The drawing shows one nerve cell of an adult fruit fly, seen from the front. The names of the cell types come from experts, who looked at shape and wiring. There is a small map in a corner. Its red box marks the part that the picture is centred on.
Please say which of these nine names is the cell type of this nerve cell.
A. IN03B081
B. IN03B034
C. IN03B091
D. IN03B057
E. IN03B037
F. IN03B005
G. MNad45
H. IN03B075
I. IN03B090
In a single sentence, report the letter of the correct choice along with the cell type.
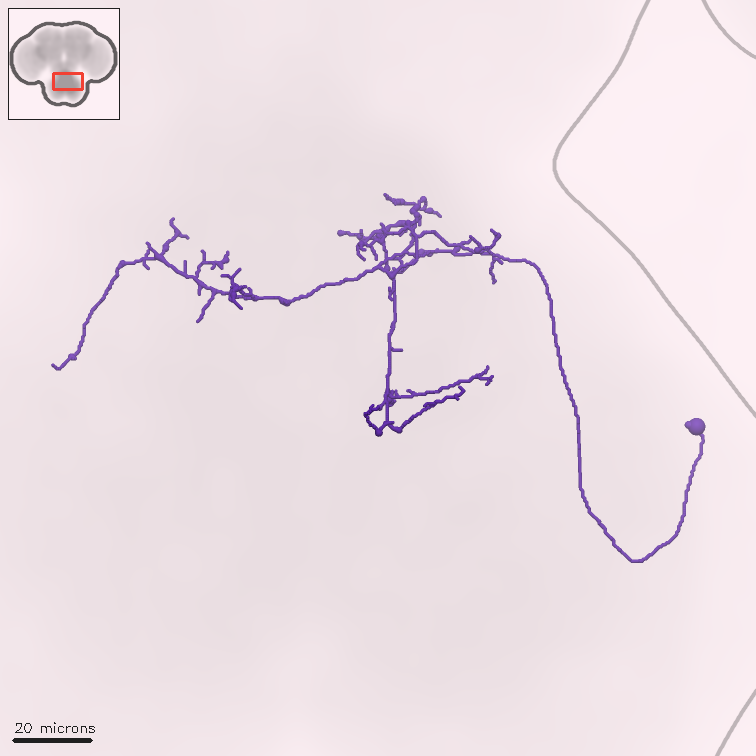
The nerve cell is sorted into cell type IN03B090, option I.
